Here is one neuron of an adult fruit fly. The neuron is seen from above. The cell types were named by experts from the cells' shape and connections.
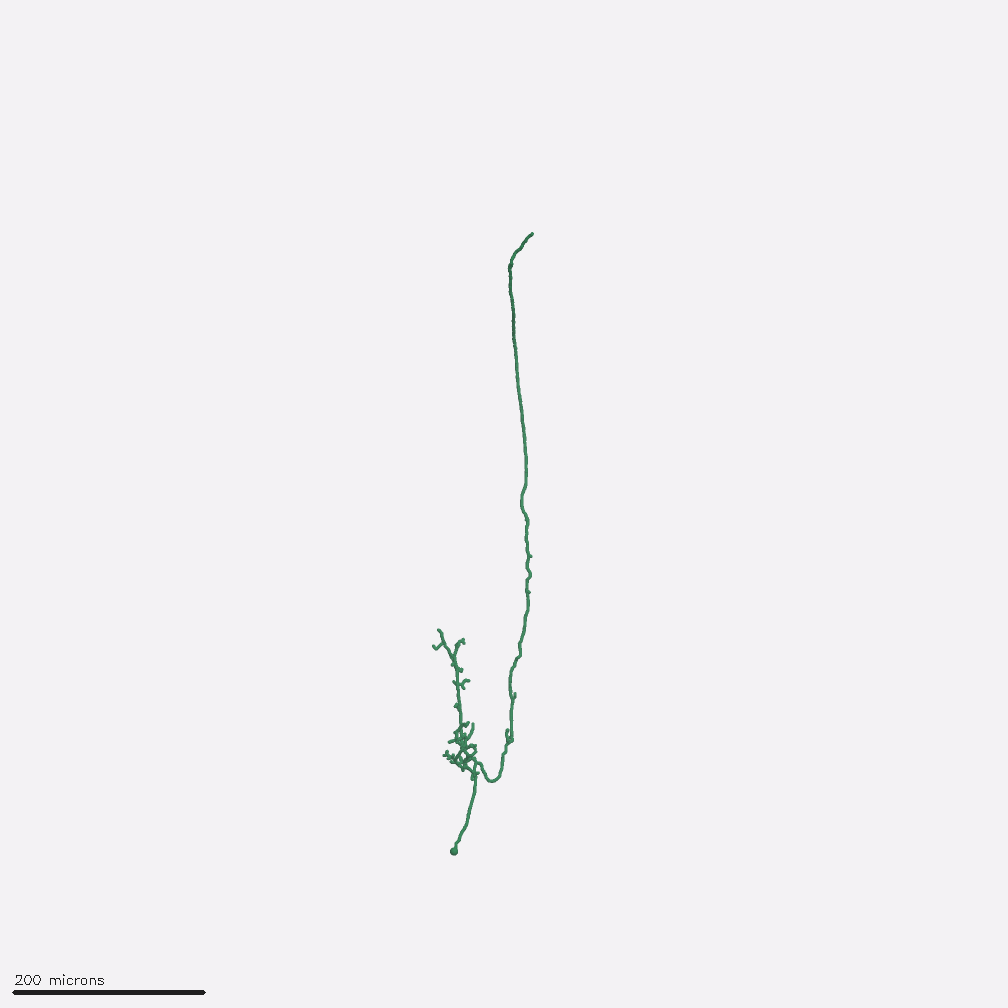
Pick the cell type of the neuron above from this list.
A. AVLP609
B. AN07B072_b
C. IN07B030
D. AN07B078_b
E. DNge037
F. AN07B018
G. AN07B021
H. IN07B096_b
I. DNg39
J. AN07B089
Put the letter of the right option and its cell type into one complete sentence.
The kind of cell the neuron is, AN07B089, is given in option J.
